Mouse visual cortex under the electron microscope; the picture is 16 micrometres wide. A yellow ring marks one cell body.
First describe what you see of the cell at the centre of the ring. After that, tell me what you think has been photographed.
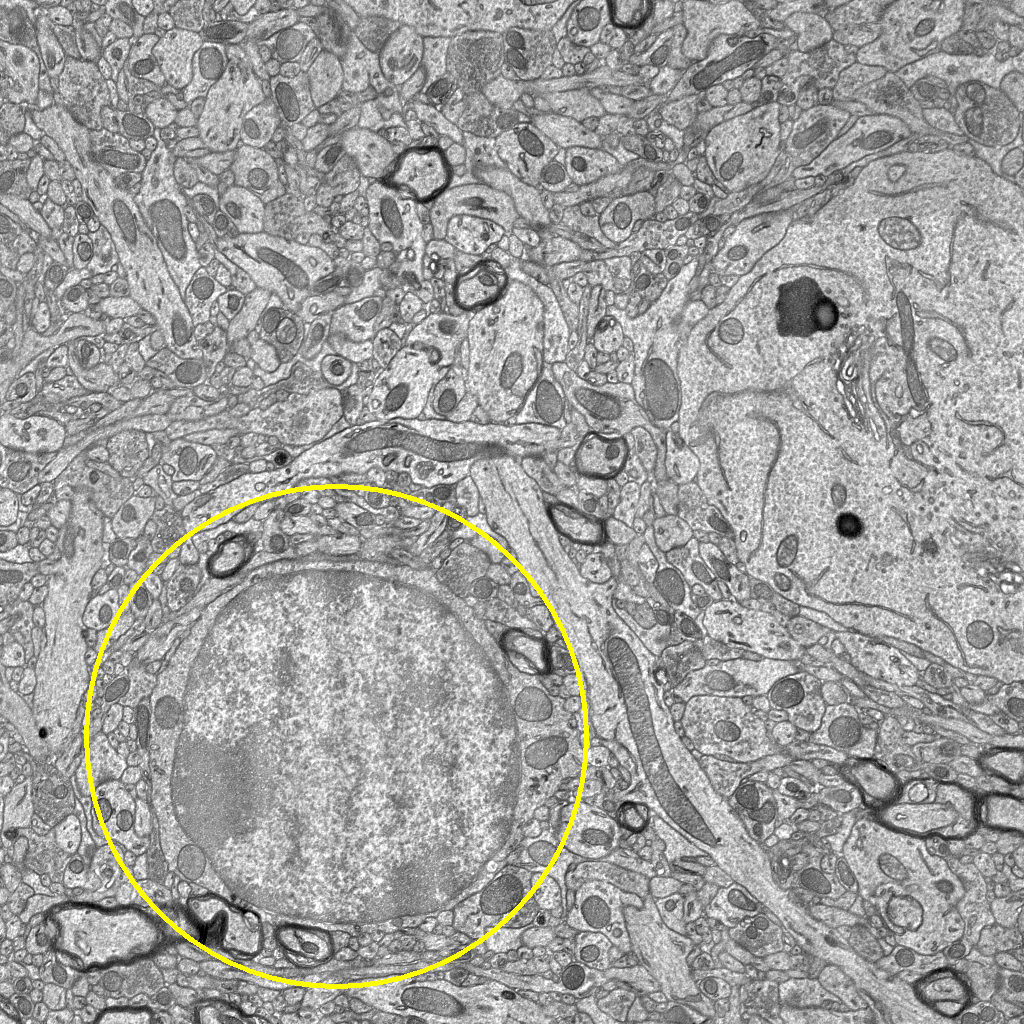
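Nucleus nearly round, lying entirely within the section. Envelope smooth; no deep folds or notches. Remainder of nucleus pale and mottled, with darker irregular streaks and patches. No dark dense bodies in cytoplasm. Oligodendrocyte.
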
